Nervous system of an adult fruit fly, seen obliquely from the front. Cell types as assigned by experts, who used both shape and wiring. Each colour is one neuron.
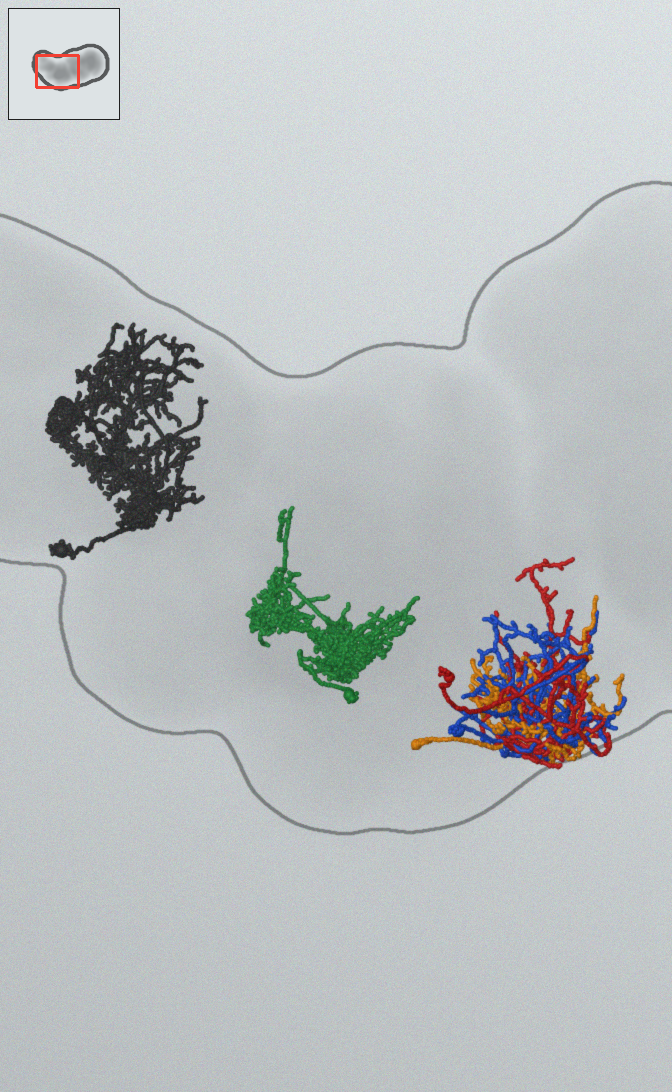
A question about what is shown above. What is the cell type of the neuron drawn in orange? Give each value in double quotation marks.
"IN13B026"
